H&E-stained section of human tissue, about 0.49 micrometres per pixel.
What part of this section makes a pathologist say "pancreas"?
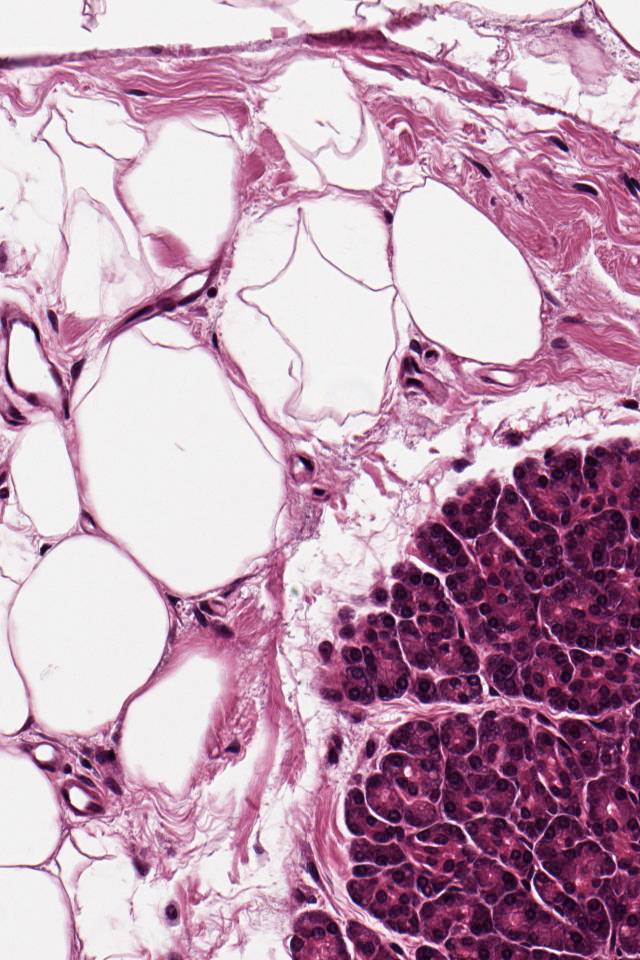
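This is pancreas, and the glandular lobule in the lower right corner goes with that name: its cells are packed into small rounded acini with narrow or invisible lumens, each cell holding a single round dark nucleus.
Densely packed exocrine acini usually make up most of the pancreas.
Here, though, large clear fat cells fill the left and upper parts of the field, so the acini occupy only a corner rather than the bulk.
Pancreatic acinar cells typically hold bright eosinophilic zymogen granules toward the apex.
The acinar cytoplasm in this field differs from that, staining a deep dark purple.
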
